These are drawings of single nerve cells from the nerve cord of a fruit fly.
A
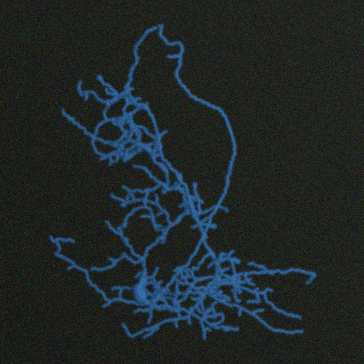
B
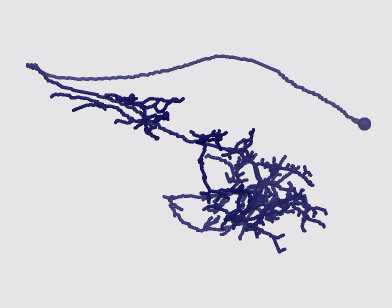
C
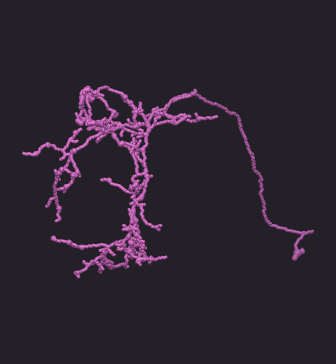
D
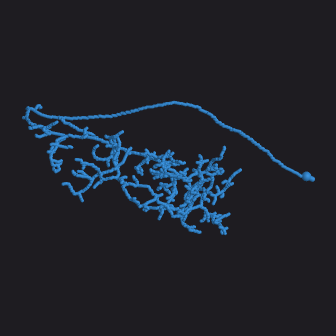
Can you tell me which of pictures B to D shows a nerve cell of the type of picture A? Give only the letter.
B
